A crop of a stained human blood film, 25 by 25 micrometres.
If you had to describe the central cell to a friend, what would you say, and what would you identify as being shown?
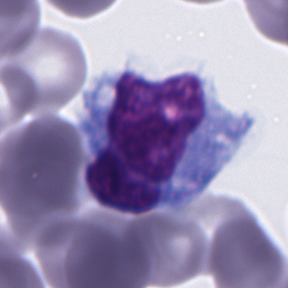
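Pale blue cytoplasm here, with the nucleus pushed off-centre toward the lower left. Its outline is irregular, with several indentations, and the chromatin stains dark purple throughout. That one's a monocyte.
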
